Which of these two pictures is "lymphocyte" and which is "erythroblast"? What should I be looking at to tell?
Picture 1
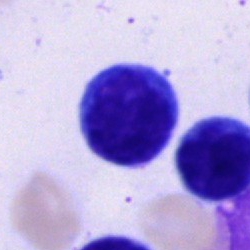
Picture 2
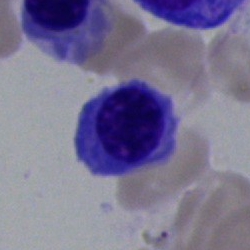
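Looking at the two side by side, I'd say picture 1 holds the lymphocyte and picture 2 the erythroblast. The outlines differ first: the lymphocyte's is round and smooth, while the erythroblast's is roughly rounded but slightly irregular, with a few angular corners. In the lymphocyte the nucleus fills almost the whole cell and stains a dense, dark blue-purple, leaving at most a thin blue rim of cytoplasm at the edge.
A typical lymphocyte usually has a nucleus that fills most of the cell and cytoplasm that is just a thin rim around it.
The erythroblast's nucleus also fills most of the cell, with dense, dark purple chromatin, but I notice a moderate rim of cytoplasm, broadest on the left side, that stains deep blue. Neither cell shows any granules or vacuoles, so on that point they look alike.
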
